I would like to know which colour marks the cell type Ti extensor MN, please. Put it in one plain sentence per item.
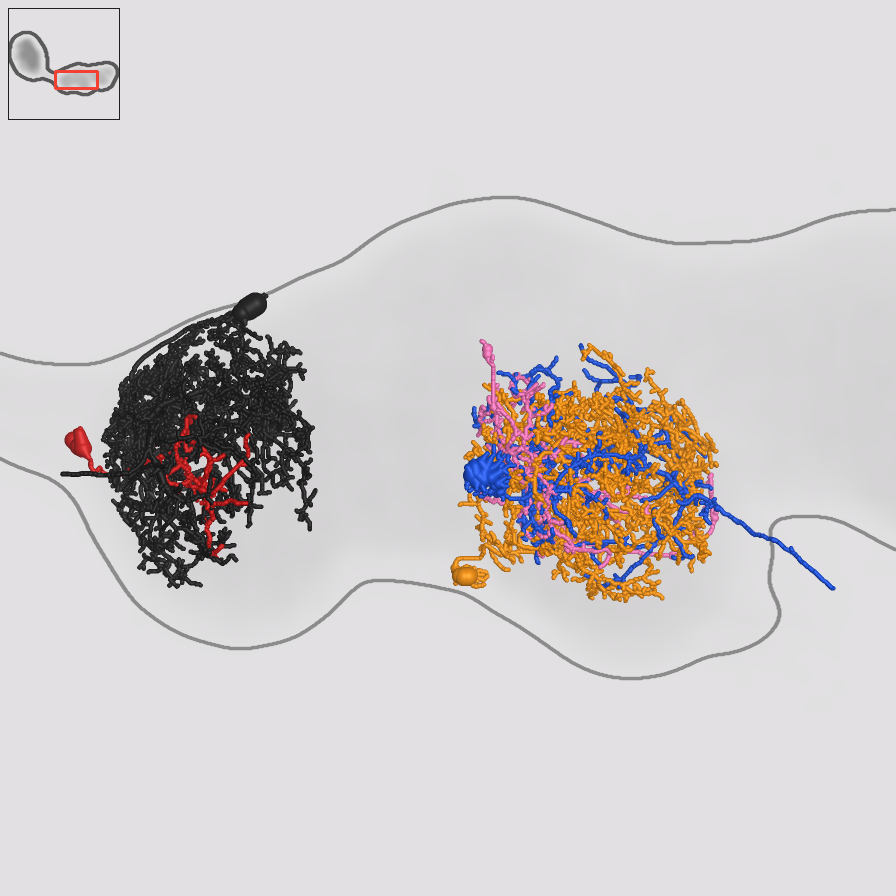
The colour is blue.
